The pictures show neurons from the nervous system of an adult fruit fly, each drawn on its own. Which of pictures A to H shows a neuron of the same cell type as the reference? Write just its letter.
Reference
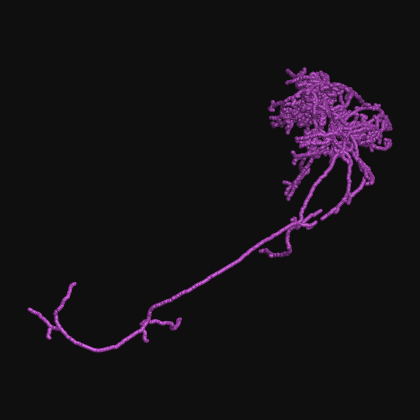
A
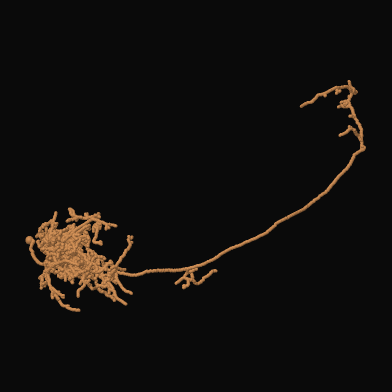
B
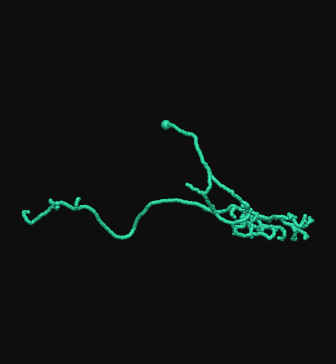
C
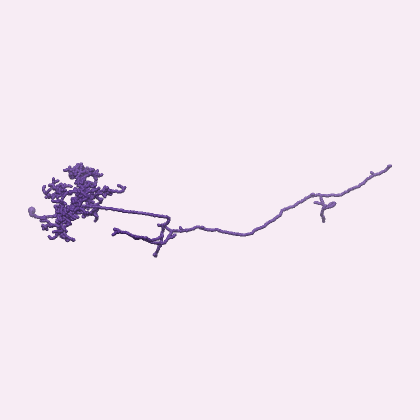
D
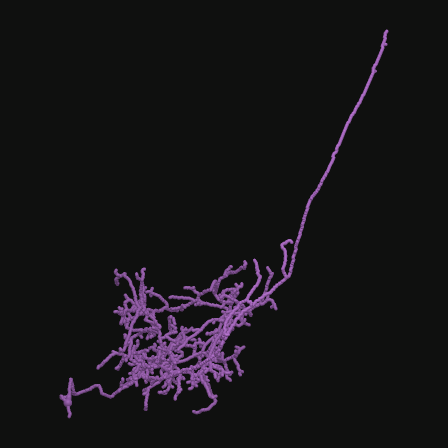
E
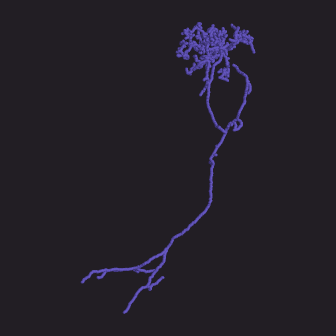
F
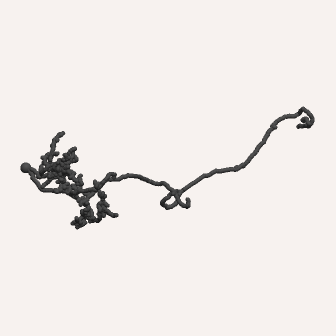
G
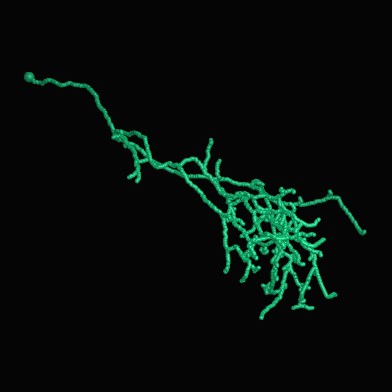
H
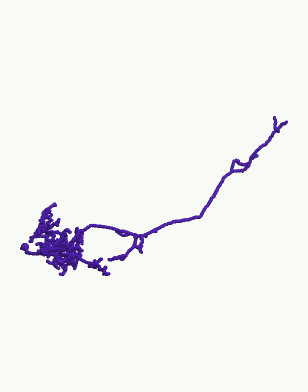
A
